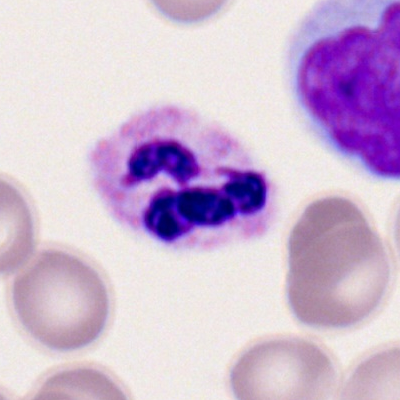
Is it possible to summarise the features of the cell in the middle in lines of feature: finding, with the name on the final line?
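Nucleus: divided into several separate lobes
Chromatin: dark purple, densely clumped
Cytoplasm: plentiful, pale pink
Granules: fine, scattered, pinkish-purple
Name: segmented neutrophil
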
